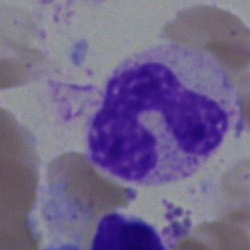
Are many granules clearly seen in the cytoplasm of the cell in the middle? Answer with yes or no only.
Yes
